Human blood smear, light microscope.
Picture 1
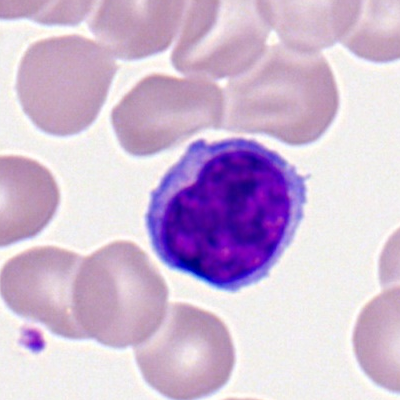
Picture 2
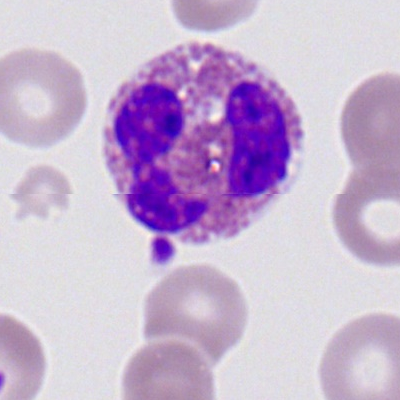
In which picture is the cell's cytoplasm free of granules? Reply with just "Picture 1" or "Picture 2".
Picture 1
